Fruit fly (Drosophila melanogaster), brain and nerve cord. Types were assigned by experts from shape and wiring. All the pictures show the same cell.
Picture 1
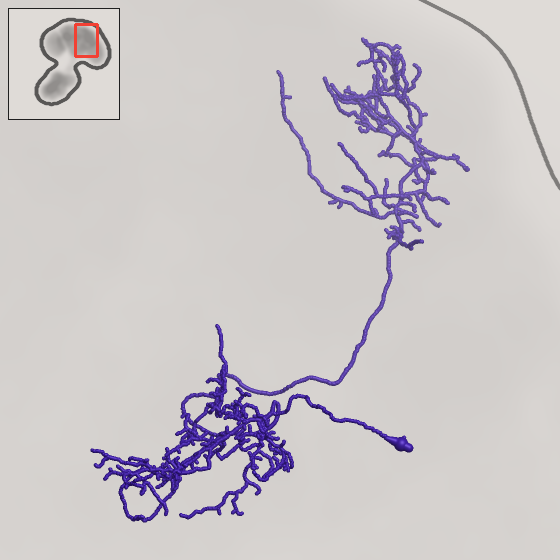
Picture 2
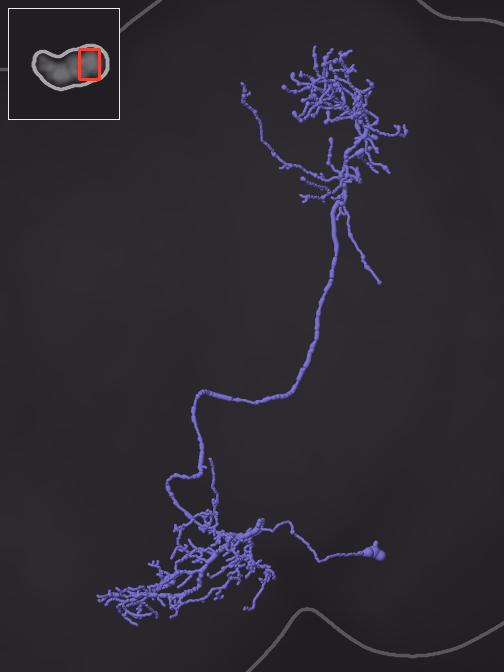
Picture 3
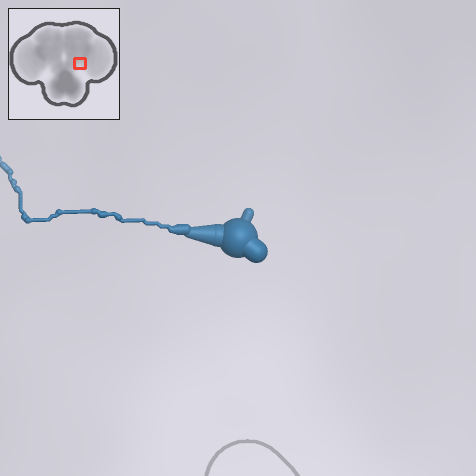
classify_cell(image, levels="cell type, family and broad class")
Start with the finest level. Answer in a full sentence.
Type GNG639 of hemilineage VESa1, a central-brain intrinsic neuron.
